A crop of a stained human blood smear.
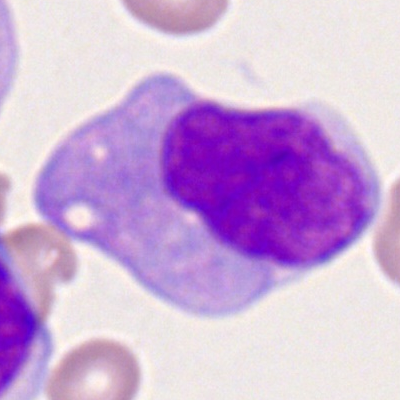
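Monocyte, central cell. Nucleus off-centre, toward the right. Cytoplasm plentiful, occupying most of the left half; pale greyish lilac-blue. A few small clear vacuoles in the left part of the cytoplasm.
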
